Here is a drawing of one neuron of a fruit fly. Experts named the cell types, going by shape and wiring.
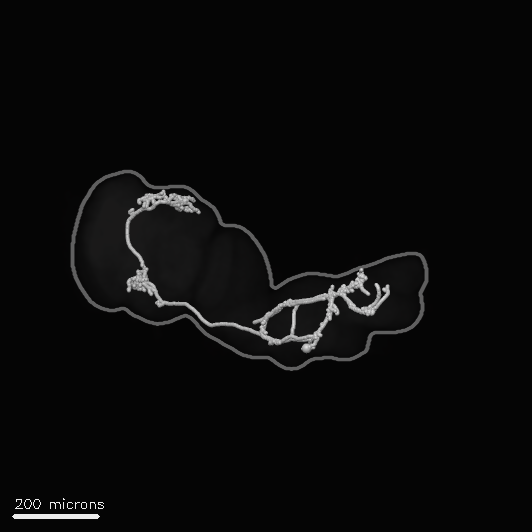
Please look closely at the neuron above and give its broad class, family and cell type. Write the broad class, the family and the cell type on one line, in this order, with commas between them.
ascending neuron, hemilineage 05B, AN05B101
